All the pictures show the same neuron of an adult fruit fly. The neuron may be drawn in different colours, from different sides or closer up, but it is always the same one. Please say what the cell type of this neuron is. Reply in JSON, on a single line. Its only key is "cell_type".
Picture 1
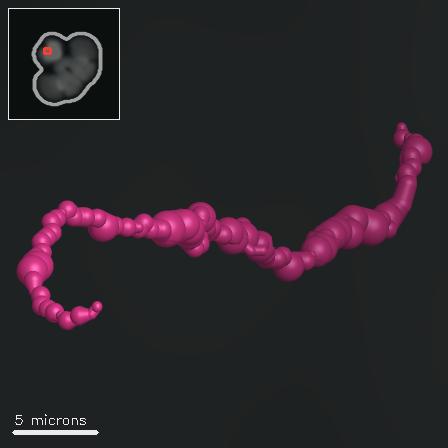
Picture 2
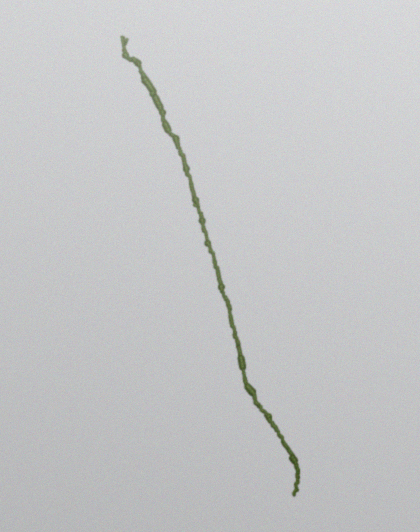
{"cell_type": "SNpp60"}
